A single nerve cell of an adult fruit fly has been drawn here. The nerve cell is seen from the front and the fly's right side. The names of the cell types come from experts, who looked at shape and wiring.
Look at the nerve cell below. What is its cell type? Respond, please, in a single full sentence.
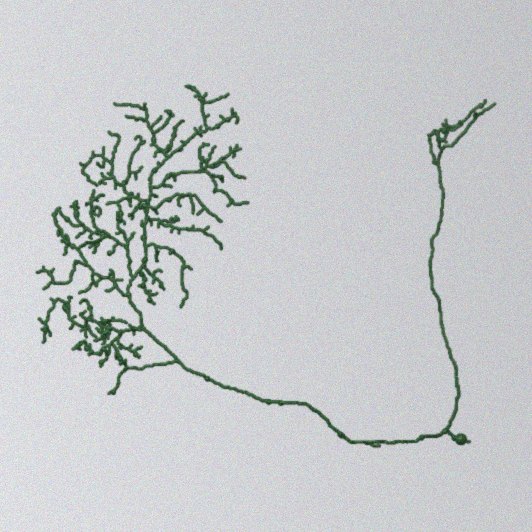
Belonging to the cell type MeVP3 is this neuron.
